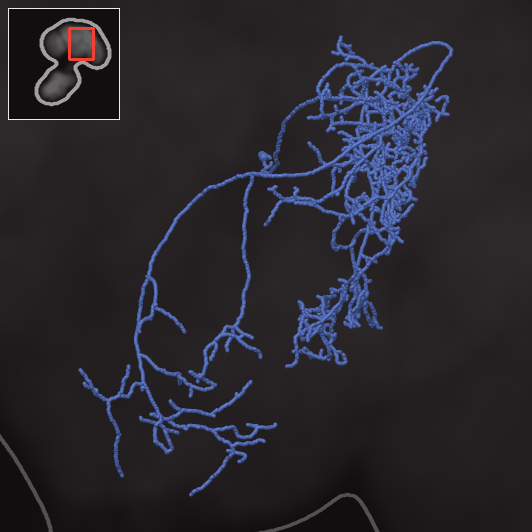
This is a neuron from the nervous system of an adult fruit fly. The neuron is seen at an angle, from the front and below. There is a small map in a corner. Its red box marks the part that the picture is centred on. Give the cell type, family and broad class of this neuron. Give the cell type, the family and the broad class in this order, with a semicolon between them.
LAL195; hemilineage DM6_central2; central-brain intrinsic neuron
